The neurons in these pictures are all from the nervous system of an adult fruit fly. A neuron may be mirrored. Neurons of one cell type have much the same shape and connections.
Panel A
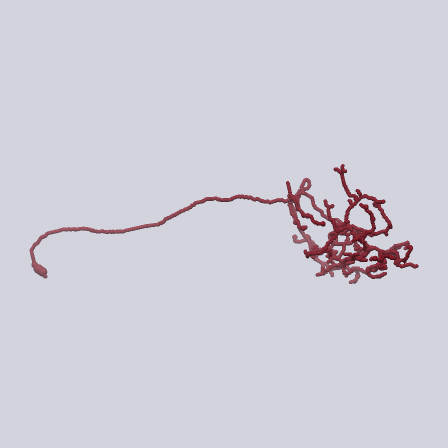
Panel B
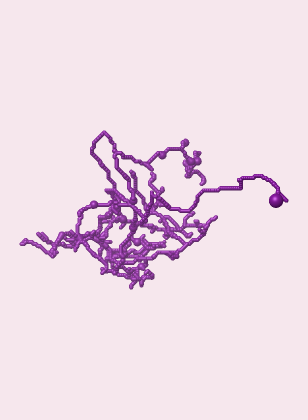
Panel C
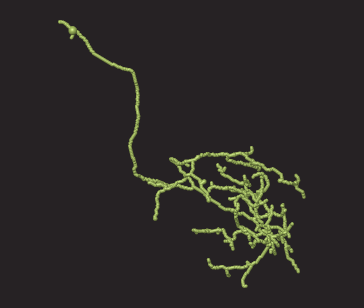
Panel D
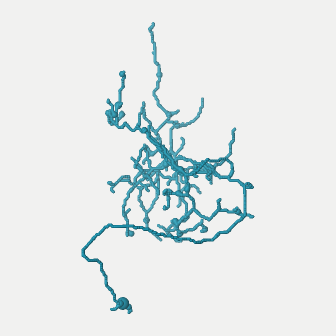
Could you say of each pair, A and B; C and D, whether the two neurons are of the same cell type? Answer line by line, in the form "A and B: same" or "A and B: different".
A and B: same
C and D: same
